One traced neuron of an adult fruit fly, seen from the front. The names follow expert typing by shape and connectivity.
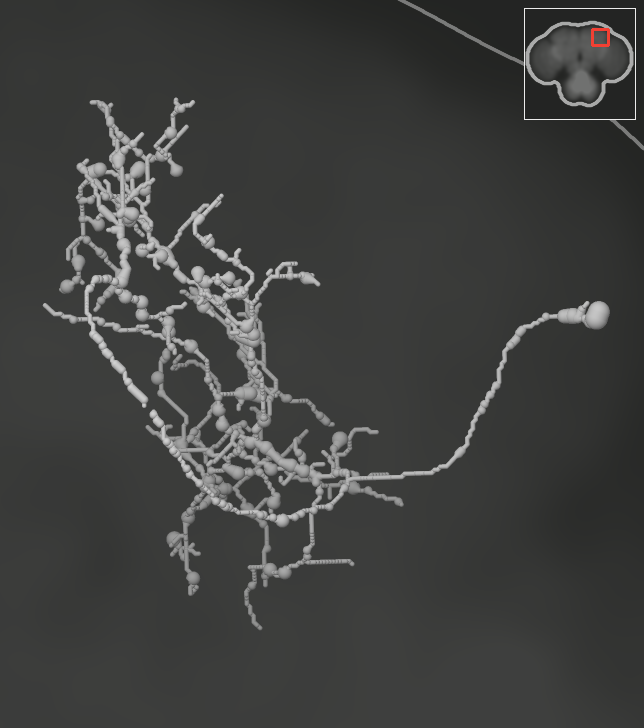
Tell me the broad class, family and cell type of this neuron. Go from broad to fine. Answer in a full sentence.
A central-brain intrinsic neuron of hemilineage SLPal2, type LHAD1a2.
